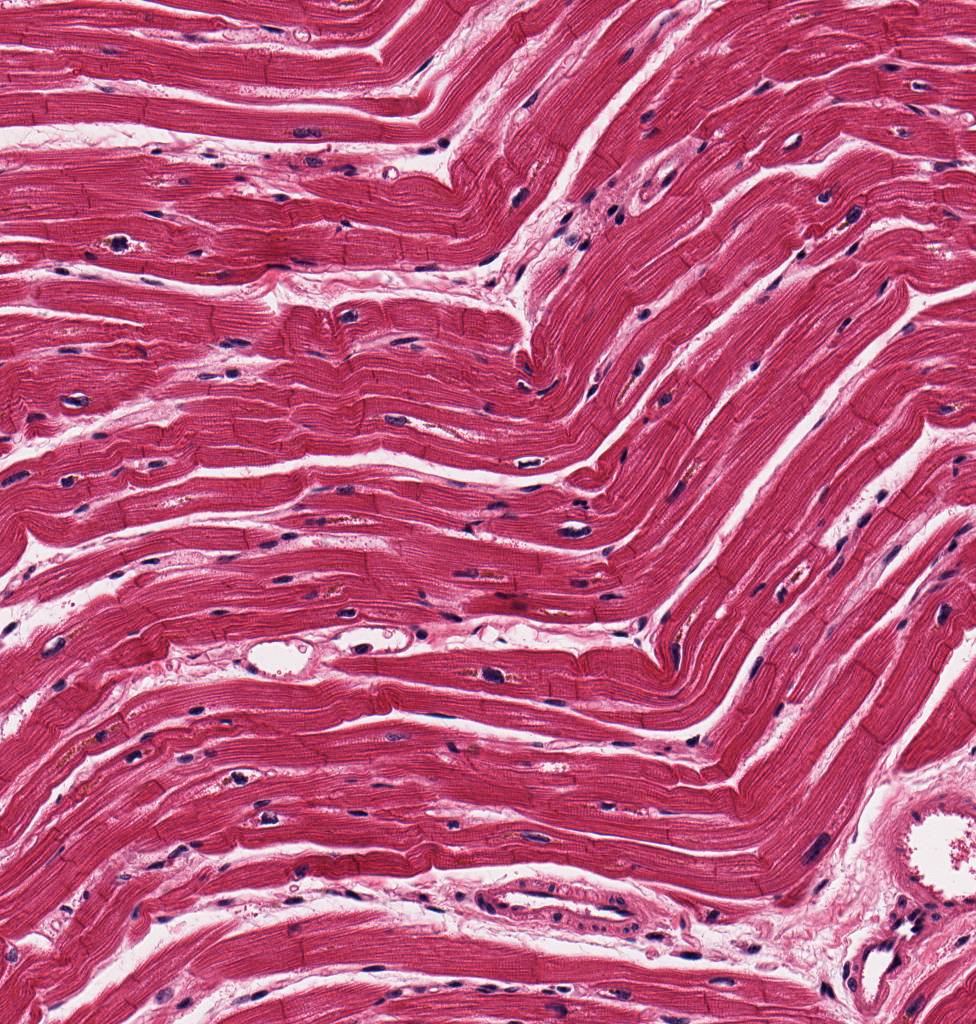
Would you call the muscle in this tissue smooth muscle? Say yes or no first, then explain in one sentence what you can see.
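No. The eosinophilic muscle fibres show fine transverse cross-striations along their length.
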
